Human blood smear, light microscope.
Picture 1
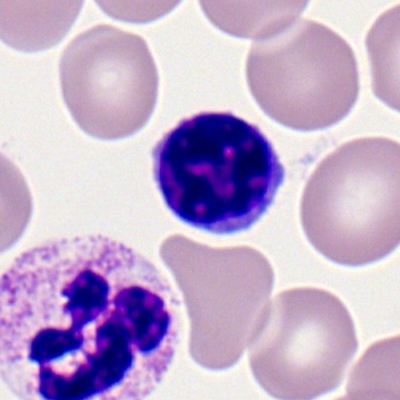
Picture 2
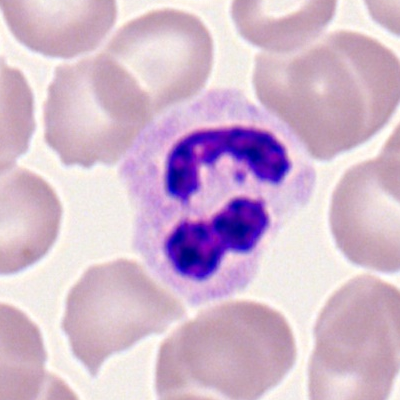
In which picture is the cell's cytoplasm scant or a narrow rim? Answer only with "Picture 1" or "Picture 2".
Picture 1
